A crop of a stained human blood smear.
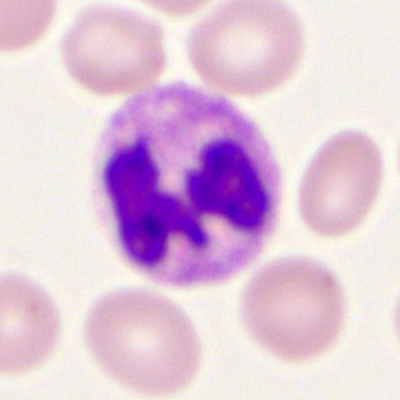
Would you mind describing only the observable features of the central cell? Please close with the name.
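The central cell has a smooth, roughly round outline. Its chromatin is dark purple and densely clumped. The cytoplasm is plentiful and pale pinkish-lilac, holding fine, small lilac granules rather than large orange-red ones. The cell is a segmented neutrophil.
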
